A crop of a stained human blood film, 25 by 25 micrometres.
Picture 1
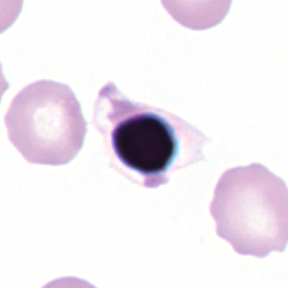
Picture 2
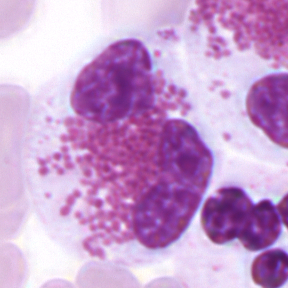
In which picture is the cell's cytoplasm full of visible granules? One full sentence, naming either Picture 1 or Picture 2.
Within the cytoplasm of the cell in picture 2, many granules are visible.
